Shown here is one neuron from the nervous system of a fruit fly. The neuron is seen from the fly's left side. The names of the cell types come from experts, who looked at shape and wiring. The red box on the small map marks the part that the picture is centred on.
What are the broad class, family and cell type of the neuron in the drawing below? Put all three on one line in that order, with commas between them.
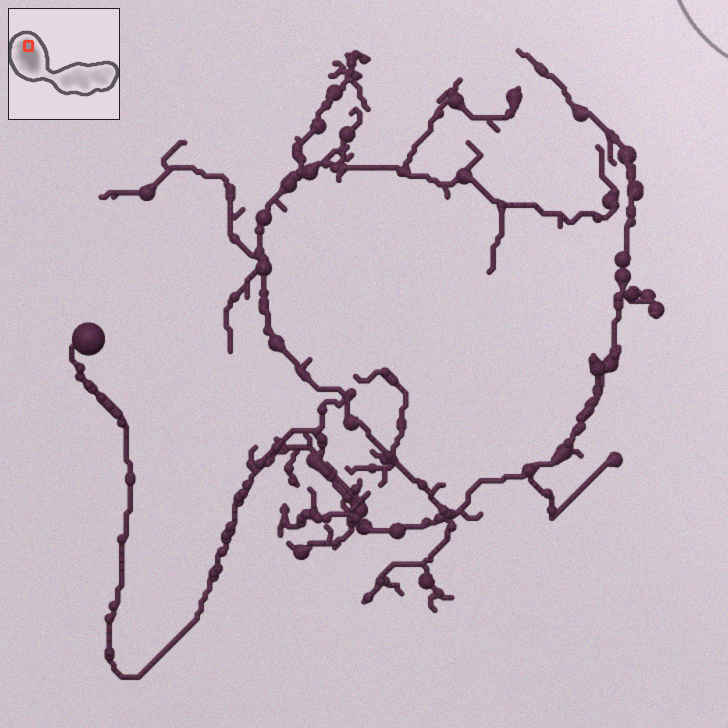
central-brain intrinsic neuron, hemilineage LHl4_dorsal, CB2958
